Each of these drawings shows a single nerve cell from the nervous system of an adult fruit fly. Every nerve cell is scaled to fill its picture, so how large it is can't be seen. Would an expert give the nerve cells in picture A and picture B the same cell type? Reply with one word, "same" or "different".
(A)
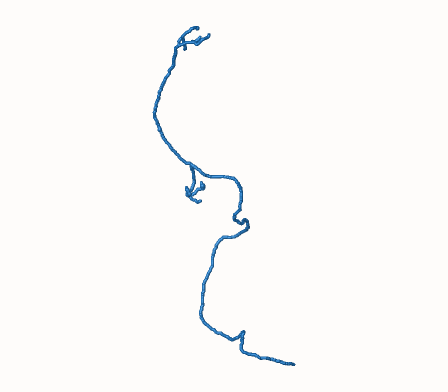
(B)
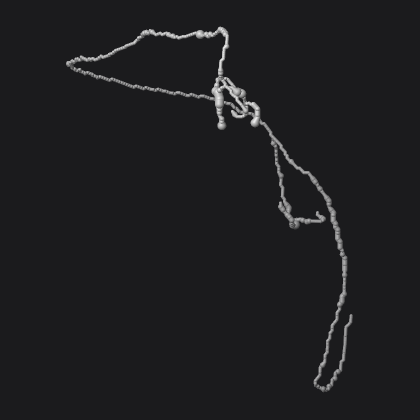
different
